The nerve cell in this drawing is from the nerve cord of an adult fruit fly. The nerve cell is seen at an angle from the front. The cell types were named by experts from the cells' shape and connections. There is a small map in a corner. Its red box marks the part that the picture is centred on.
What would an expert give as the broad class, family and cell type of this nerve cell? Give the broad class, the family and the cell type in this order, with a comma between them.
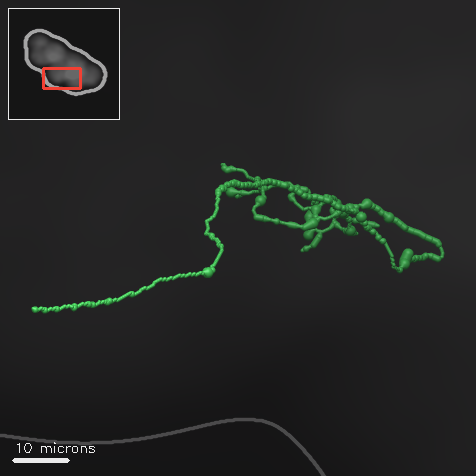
sensory neuron entering the nerve cord, class mechanosensory tactile, SNta18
